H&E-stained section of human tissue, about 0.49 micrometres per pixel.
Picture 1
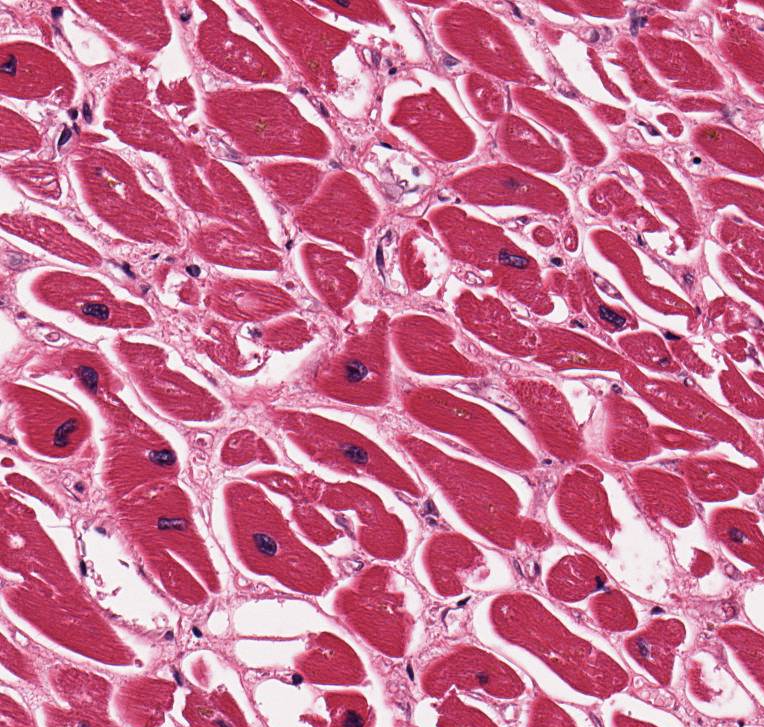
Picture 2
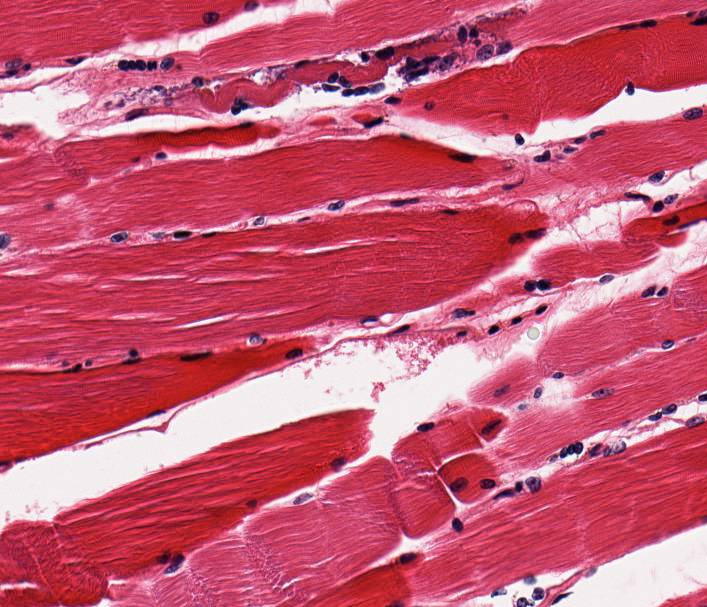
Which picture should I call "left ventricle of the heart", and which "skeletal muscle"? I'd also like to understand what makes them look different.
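Here the left ventricle of the heart is picture 1, and skeletal muscle is picture 2. Begin with picture 2: fine transverse cross-striations are visible along its fibres, and their cytoplasm stains a deep, even pink-red. Its nuclei are dark, flattened ovals lying along the long axis of the fibres, at their edges rather than their centres.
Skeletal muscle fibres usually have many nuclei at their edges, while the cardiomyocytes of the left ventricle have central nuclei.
Turn then to picture 1 and look in the central part of several fibres, near where the nucleus sits, for fine golden-brown granules. Some fibres divide into branches joining neighbouring fibres. Between them run thin strands of pale pink loose connective tissue holding small capillaries and scattered small dark nuclei; there are no fat cells in the field.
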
